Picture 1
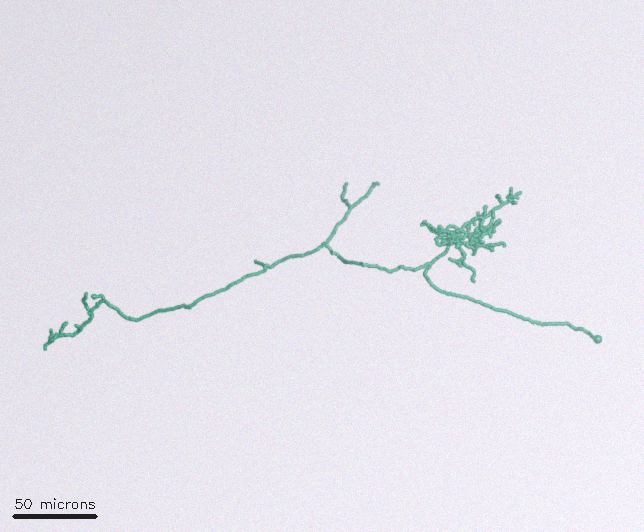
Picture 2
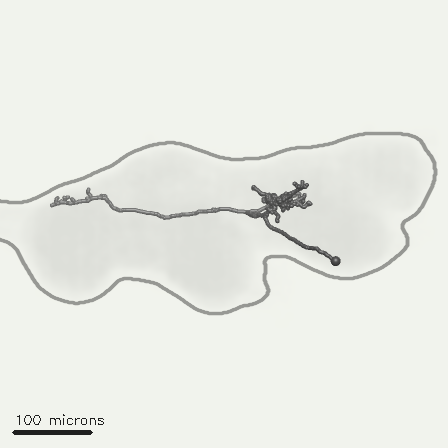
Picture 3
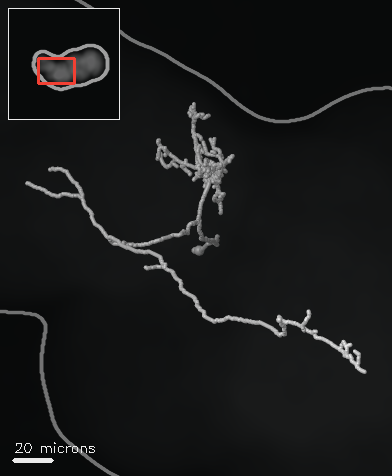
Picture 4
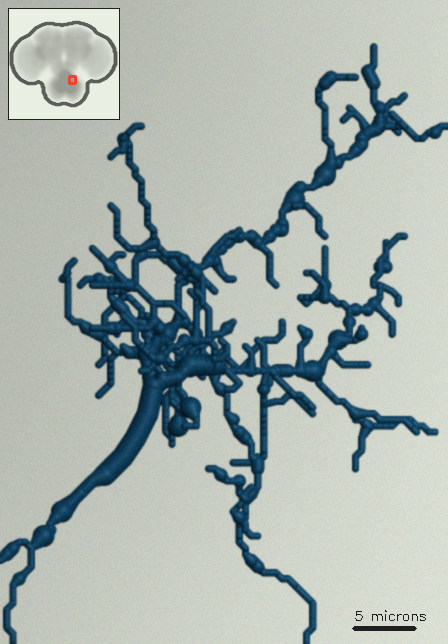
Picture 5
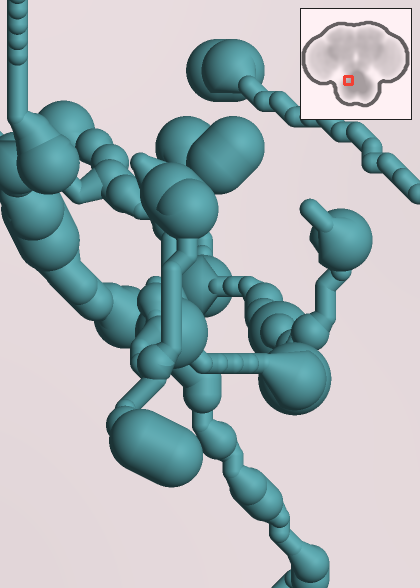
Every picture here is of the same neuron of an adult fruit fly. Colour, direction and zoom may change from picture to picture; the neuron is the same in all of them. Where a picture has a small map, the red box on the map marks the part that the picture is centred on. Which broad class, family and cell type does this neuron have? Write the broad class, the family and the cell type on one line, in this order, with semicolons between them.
nerve-cord intrinsic neuron; hemilineage 08B; IN08B082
